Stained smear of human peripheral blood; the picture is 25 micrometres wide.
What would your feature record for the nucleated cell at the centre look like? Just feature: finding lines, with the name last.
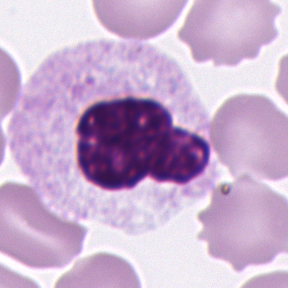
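Nucleus: two lobes, larger on the left, smaller on the right
Chromatin: dark purple, coarsely clumped
Cytoplasm: abundant, widest on the left of the nucleus
Granules: fine, violet, evenly spread through the cytoplasm
Name: segmented neutrophil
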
